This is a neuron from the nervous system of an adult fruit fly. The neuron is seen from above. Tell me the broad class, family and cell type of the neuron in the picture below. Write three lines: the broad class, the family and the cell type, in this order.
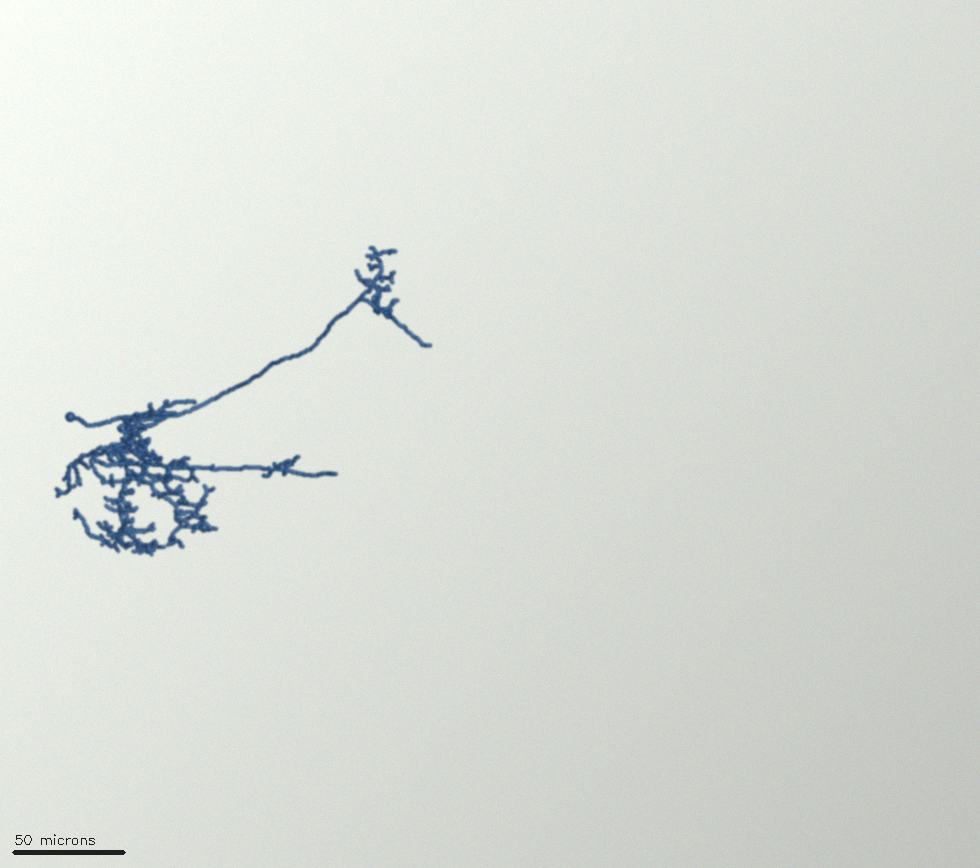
central-brain intrinsic neuron
hemilineage LHl2_dorsal
CB1308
